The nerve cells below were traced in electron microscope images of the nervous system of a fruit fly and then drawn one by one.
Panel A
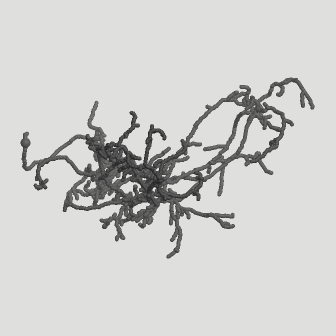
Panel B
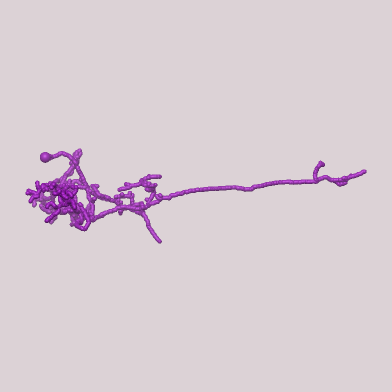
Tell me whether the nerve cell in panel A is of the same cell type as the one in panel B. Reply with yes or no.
no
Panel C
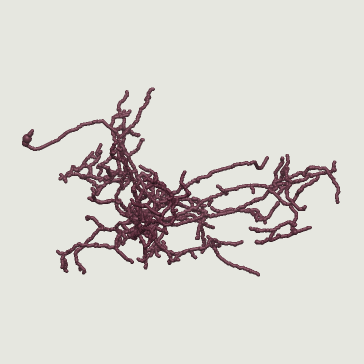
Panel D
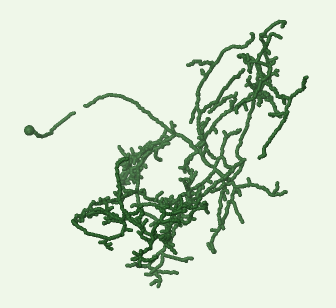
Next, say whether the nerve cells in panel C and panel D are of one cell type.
yes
